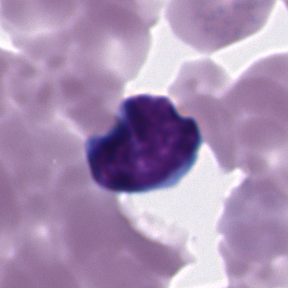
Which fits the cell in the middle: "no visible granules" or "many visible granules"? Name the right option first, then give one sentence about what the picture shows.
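No visible granules. No granules are seen in the cytoplasm.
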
